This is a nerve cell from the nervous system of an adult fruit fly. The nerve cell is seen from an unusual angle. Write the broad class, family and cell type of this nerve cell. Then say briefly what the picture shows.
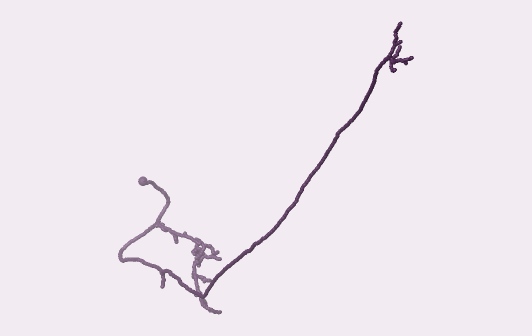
It is a descending neuron. Its family is hemilineage PSp2. Its cell type is DNpe008. The cell body is on the left of the picture. In this view it is about as wide as it is tall.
